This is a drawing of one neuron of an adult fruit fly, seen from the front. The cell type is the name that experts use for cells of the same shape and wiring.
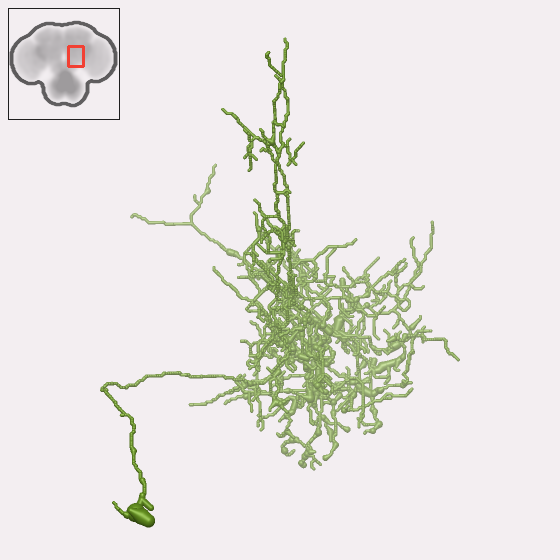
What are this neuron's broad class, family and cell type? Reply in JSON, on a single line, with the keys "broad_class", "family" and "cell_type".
{"broad_class": "central-brain intrinsic neuron", "family": "hemilineage LALv1_ventral", "cell_type": "WED070"}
